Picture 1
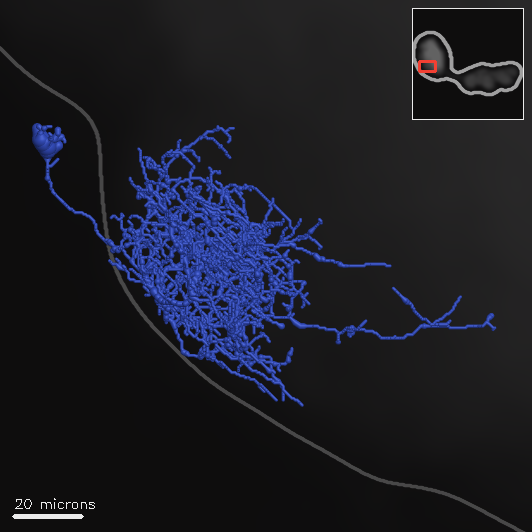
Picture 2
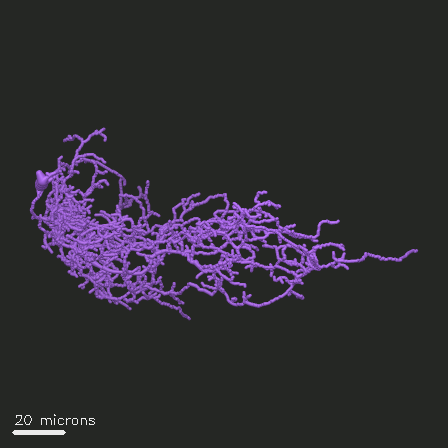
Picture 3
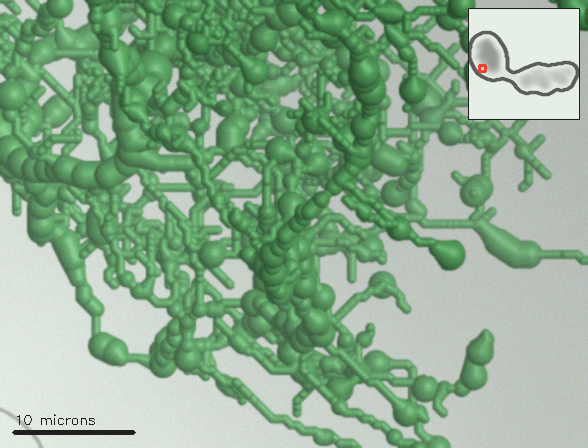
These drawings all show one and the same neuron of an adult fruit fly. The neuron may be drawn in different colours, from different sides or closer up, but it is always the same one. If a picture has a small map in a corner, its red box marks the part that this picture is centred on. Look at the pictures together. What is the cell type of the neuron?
GNG037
